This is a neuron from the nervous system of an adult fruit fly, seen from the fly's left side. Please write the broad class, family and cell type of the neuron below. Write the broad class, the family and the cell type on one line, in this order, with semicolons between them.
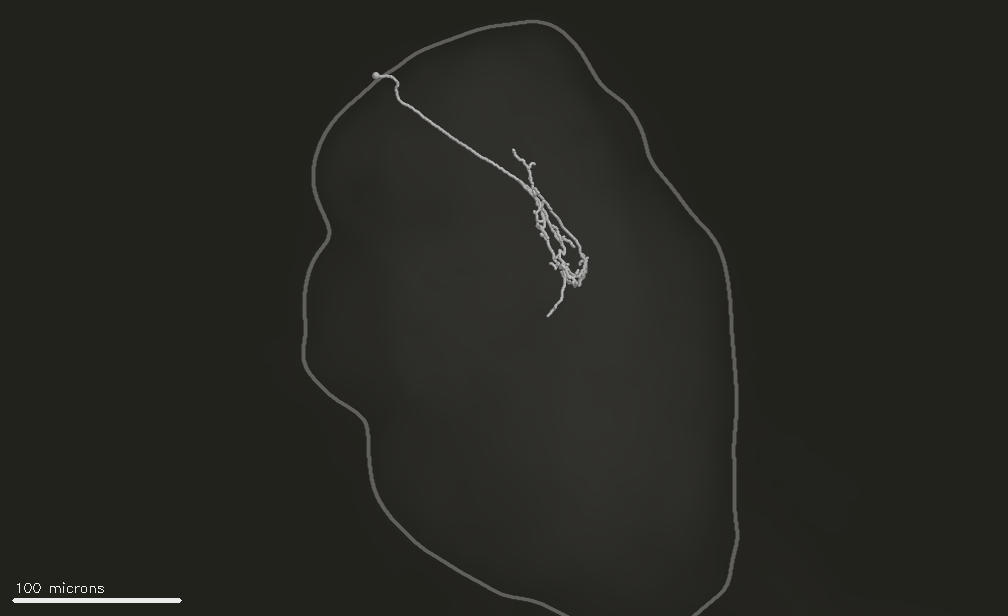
central-brain intrinsic neuron; hemilineage SMPad2; CB3998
